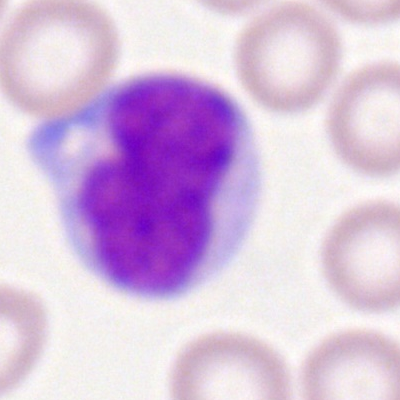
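Monocyte in the middle of the stained smear. See how its nucleus is irregular and folded, with indentations in the outline. It fills most of the cell, leaving a modest amount of cytoplasm. Its purple chromatin shows scattered darker patches. A small clear vacuole sits in the cytoplasm at upper left.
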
